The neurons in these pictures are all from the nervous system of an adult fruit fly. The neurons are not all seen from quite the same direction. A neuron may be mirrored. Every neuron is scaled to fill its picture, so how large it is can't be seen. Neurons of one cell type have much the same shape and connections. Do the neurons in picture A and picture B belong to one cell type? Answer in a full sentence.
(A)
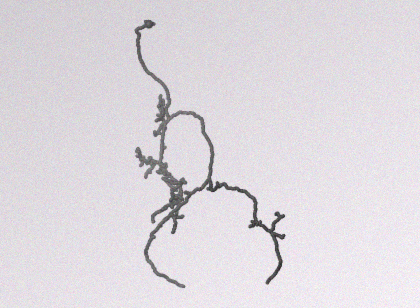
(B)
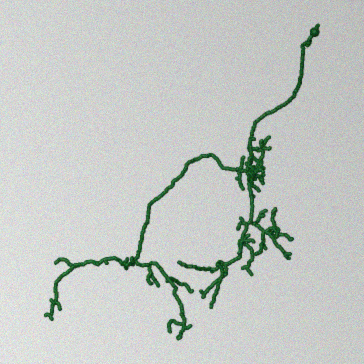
They are of the same cell type.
